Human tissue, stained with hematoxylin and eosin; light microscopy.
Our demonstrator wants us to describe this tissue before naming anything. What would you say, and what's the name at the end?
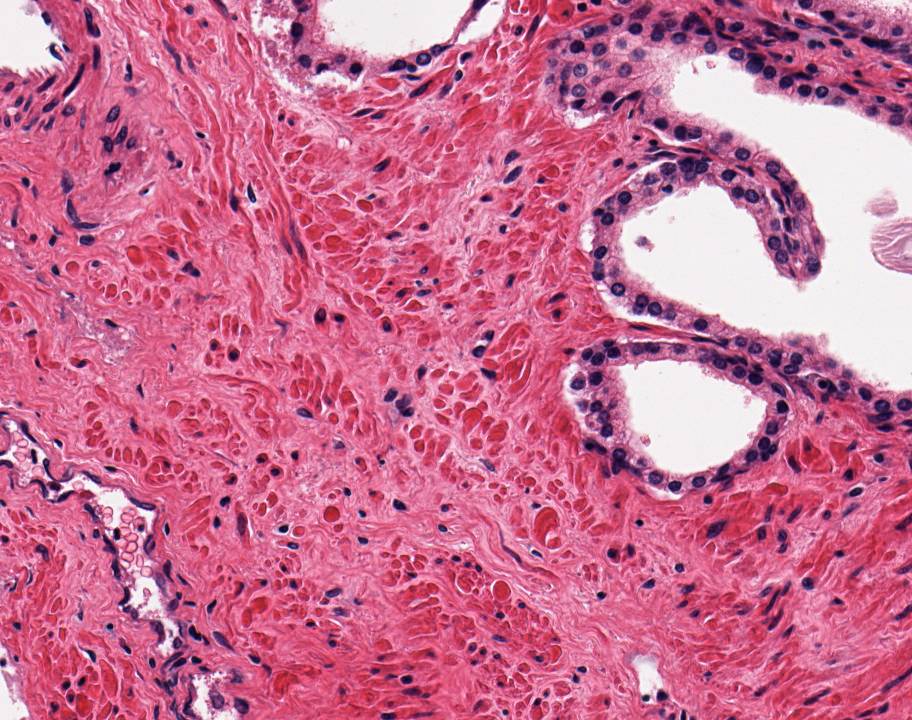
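Glands occupy the upper right of the field; stroma fills the remainder to the left and below. Cuboidal to columnar epithelial cells with round, dark nuclei line the glands, and the lining forms a finger-like fold projecting into the lumen. A thin-walled vessel containing red blood cells lies at the lower left edge. The tissue is prostate.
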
